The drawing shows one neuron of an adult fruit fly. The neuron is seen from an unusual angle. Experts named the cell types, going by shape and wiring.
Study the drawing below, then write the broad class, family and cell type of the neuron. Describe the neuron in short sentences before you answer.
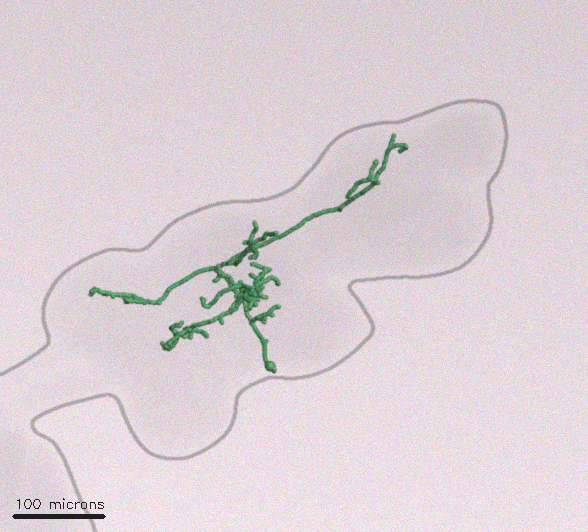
By the scale bar it is about 350 microns wide in this view. As drawn here it is wider than it is tall. This is a nerve-cord intrinsic neuron. The family is hemilineage 07B. It is of cell type IN07B065.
